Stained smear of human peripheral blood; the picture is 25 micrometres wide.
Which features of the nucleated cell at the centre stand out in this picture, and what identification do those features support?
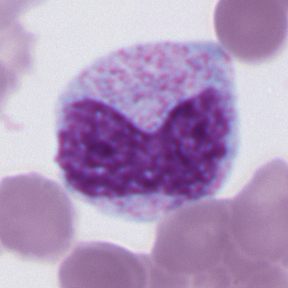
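A smooth, rounded outline without surface projections bounds the cell. Its nucleus is a broad band whose two ends rise upward, leaving a V-shaped notch in the middle of its upper edge. The cytoplasm has a pale greyish-blue background, with numerous fine pink-red granules scattered through it. It is a band neutrophil.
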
